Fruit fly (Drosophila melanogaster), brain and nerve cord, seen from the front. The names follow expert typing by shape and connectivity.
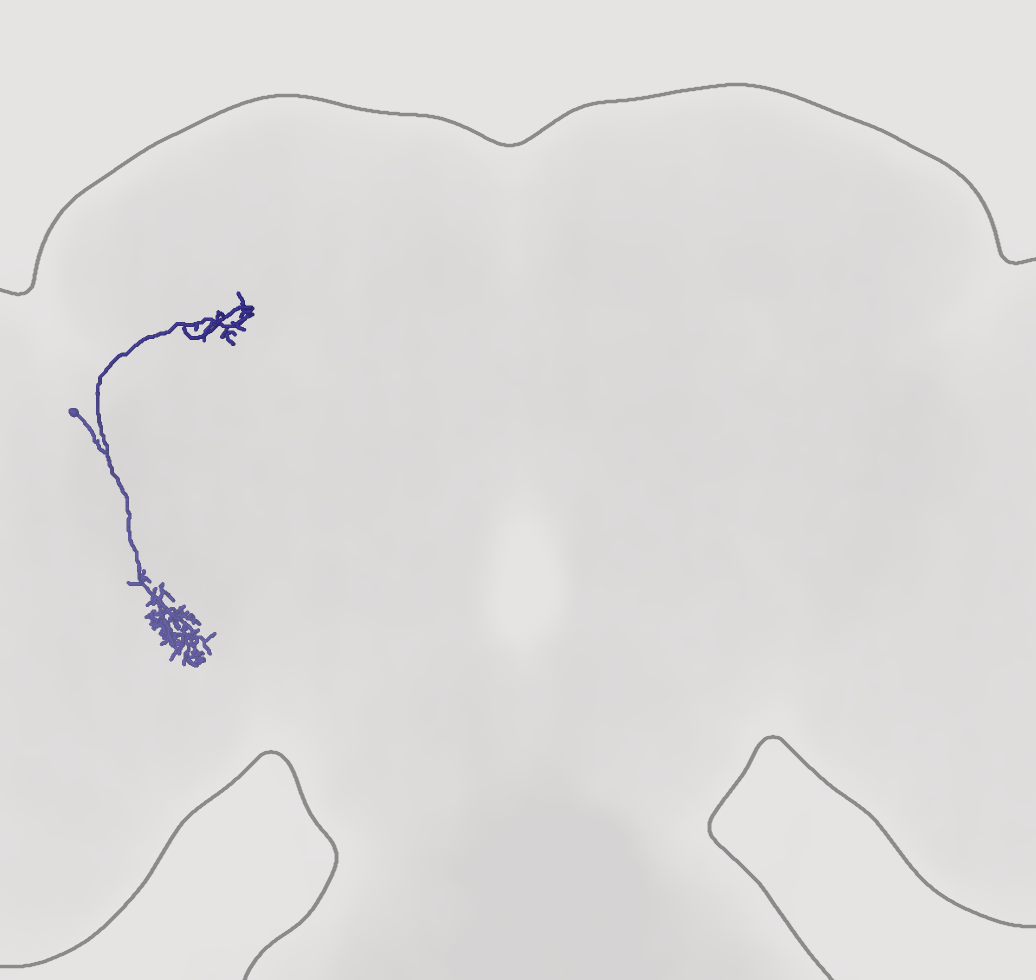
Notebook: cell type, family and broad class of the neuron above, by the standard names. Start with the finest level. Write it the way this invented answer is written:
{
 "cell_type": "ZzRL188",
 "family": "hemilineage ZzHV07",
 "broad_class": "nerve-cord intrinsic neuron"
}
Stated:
{
 "cell_type": "LC10e",
 "family": "hemilineage VPNd2",
 "broad_class": "visual projection neuron"
}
